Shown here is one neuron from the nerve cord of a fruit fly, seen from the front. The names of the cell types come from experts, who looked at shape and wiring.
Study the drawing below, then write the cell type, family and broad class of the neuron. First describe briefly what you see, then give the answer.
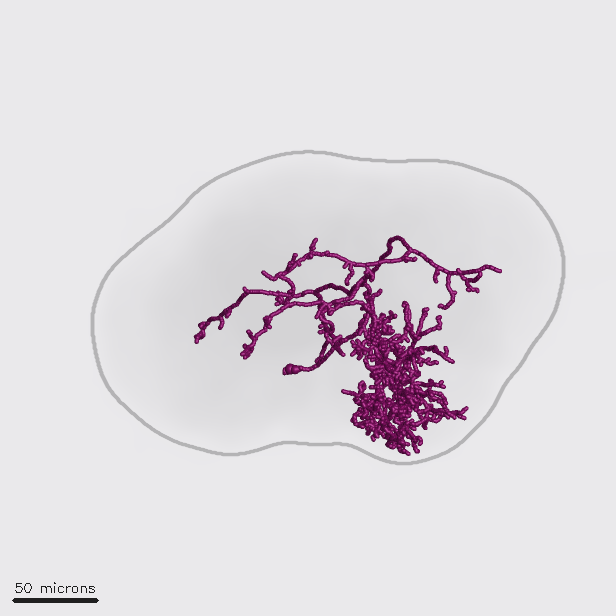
By the scale bar it is about 190 microns wide in this view. In this view it is wider than it is tall. Its cell type is IN03B020. Its family is hemilineage 03B. Its broad class is nerve-cord intrinsic neuron.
